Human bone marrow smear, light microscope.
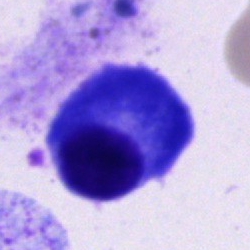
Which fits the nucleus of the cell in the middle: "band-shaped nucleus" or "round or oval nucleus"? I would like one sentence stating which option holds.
Its nucleus forms a single compact round or oval shape.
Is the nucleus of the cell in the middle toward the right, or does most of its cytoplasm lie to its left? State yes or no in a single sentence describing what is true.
No, the bulk of the cytoplasm is located to the right of the nucleus.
